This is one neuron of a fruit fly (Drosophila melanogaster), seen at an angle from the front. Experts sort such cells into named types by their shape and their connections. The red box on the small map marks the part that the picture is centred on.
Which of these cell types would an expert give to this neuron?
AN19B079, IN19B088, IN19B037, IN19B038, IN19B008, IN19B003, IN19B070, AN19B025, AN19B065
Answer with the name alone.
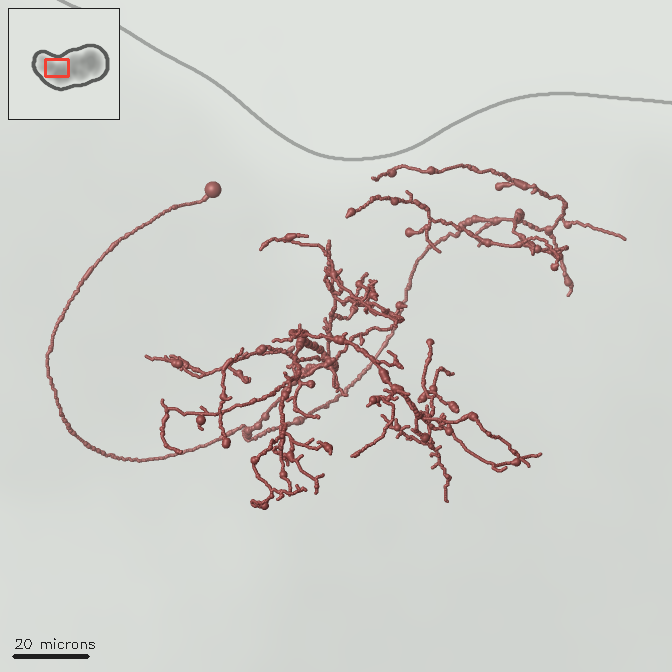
IN19B070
